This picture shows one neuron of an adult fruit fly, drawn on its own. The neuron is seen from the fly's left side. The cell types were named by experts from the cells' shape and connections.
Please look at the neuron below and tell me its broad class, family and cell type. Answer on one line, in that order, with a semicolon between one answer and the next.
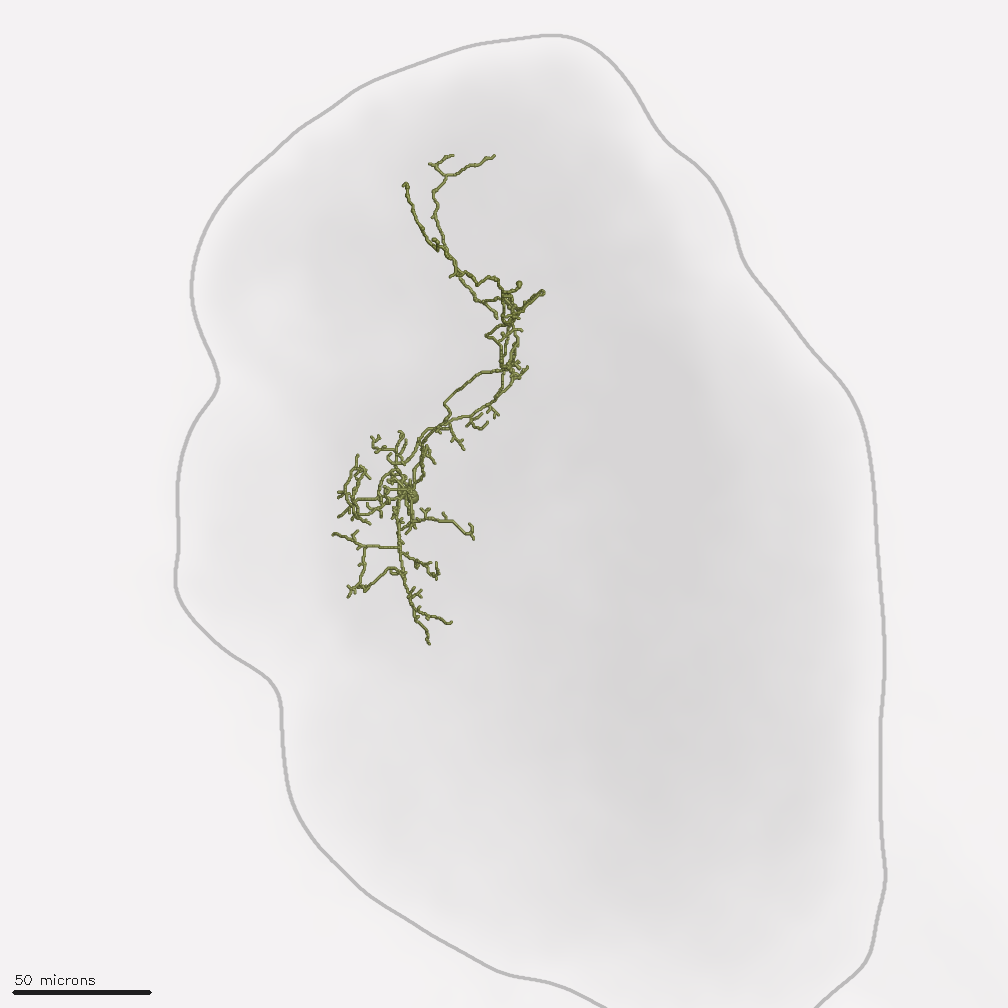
central-brain intrinsic neuron; hemilineage VLPl2_medial; AVLP191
